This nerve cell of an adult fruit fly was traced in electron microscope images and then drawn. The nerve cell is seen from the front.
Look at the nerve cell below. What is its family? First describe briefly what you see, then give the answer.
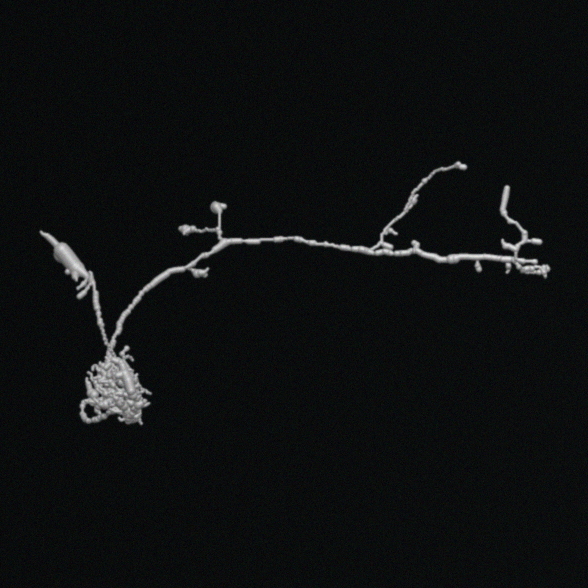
The cell body can be seen on the left of the picture. The picture shows dozens of branch ends. Its broad class is central-brain intrinsic neuron. Its family is hemilineage ALad1.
